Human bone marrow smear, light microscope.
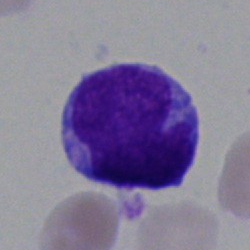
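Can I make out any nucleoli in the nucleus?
No, I can't see any distinct ones.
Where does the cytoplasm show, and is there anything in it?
Only as a scant pale blue rim, mainly at the left and upper right edges, and I see no granules in it. There's also a small purple fragment just below the cell's lower edge.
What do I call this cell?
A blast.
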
